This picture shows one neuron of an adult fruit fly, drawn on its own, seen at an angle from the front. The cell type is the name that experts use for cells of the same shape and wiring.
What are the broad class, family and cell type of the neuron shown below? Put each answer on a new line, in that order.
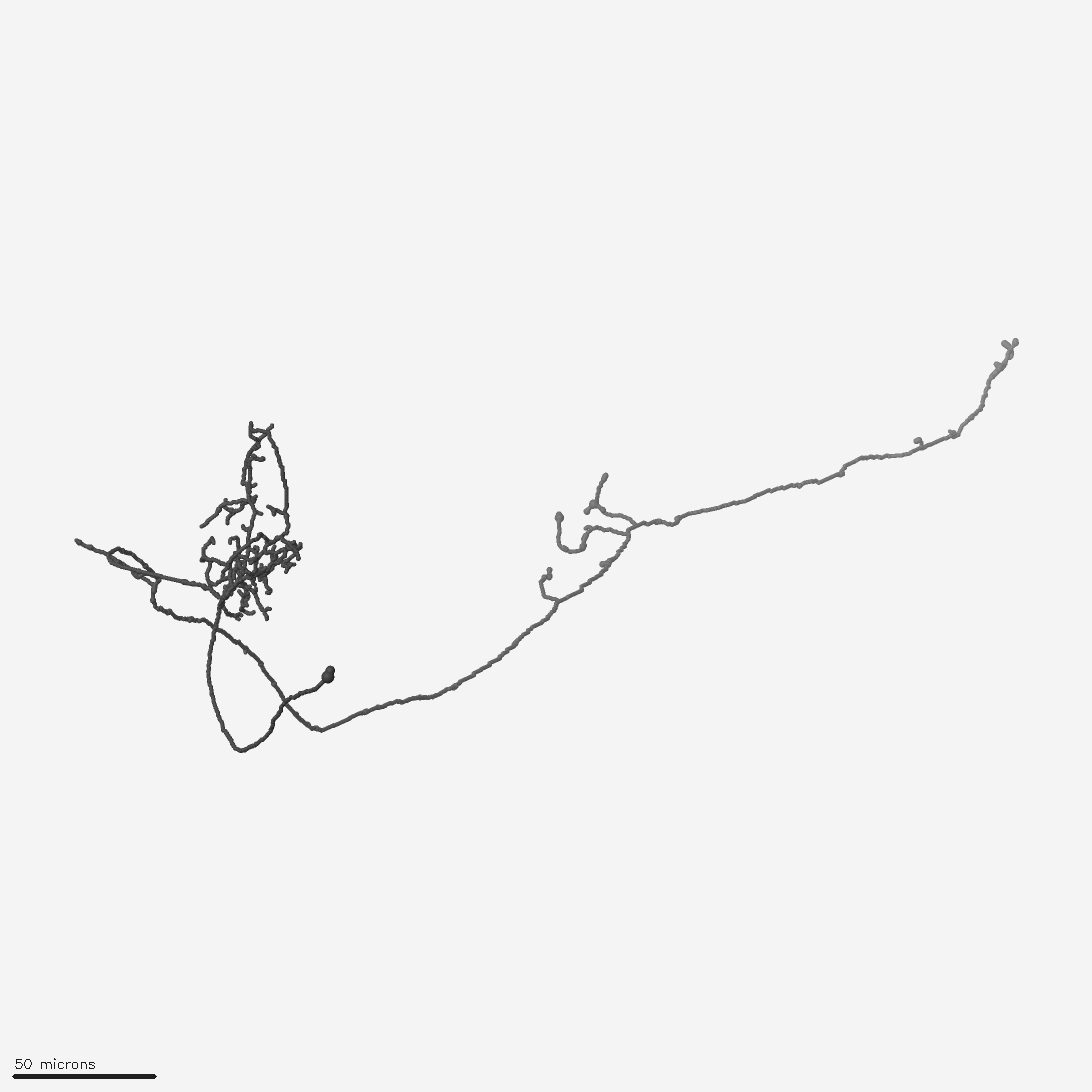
descending neuron
hemilineage LB7
DNge108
